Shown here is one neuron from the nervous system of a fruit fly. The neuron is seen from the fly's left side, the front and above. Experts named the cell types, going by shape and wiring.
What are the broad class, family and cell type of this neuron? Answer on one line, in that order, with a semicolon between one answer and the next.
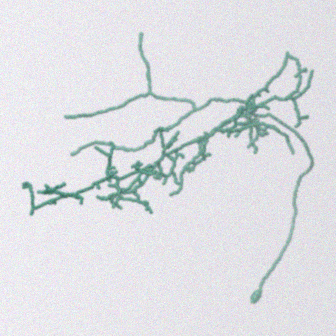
nerve-cord intrinsic neuron; hemilineage 05B; IN05B088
